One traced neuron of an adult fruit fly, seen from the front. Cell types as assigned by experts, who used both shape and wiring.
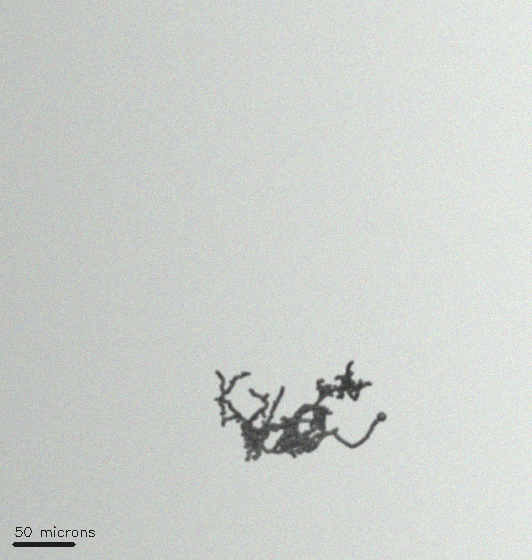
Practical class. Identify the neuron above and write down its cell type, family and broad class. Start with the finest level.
GNG203; hemilineage LB7; central-brain intrinsic neuron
